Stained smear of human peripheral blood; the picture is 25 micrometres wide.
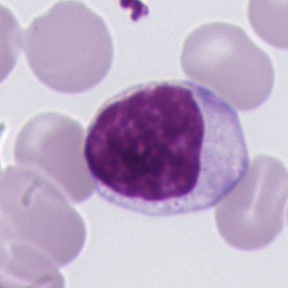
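Large granular lymphocyte, the cell in the middle of a stained human peripheral blood smear. Its outline is smooth and oval, without surface projections. The nucleus is a single unlobed mass. A few fine purple granules lie scattered in the cytoplasm, which contains no vacuoles.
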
